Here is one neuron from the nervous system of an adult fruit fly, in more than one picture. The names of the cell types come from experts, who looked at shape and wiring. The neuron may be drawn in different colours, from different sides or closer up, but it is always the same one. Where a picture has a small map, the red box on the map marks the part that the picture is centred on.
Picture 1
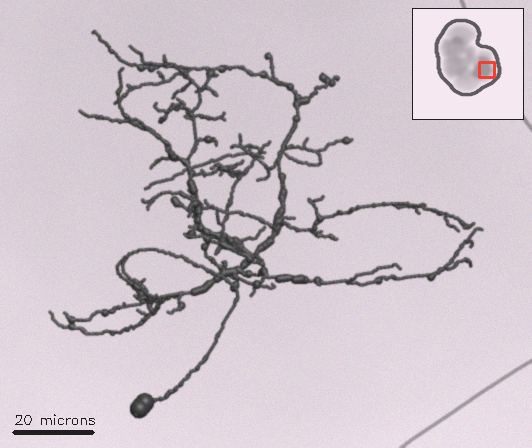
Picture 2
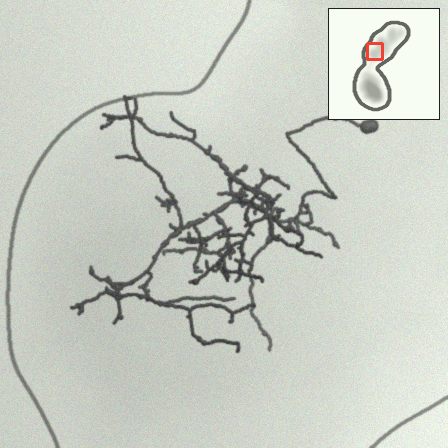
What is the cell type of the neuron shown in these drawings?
IN03A078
